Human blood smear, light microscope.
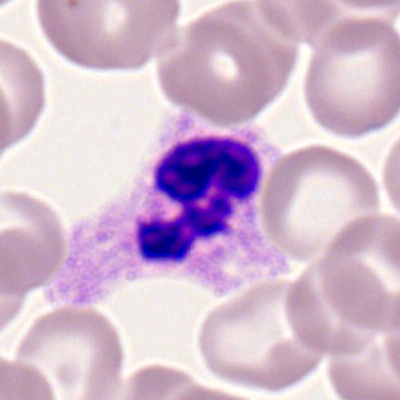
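Segmented neutrophil, the central cell in a stained human blood smear under the light microscope. First, the nucleus is divided into lobes, a larger curved one above and a smaller one below and to the left. Second, no nucleoli are visible within it. Third, fine pinkish-violet granules fill the cytoplasm, scattered evenly. Last, the cytoplasm shows no vacuoles.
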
